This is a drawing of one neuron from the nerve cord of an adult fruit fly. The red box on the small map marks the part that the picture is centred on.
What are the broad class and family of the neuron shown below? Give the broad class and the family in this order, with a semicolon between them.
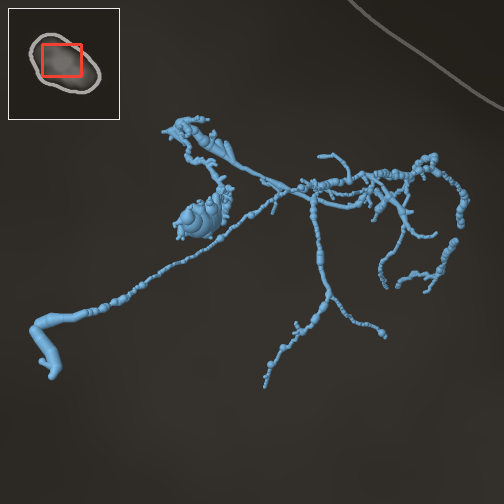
nerve-cord intrinsic neuron; hemilineage 21A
